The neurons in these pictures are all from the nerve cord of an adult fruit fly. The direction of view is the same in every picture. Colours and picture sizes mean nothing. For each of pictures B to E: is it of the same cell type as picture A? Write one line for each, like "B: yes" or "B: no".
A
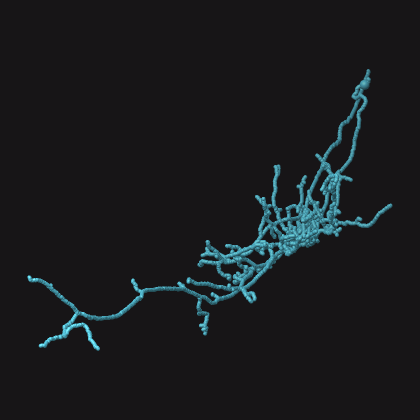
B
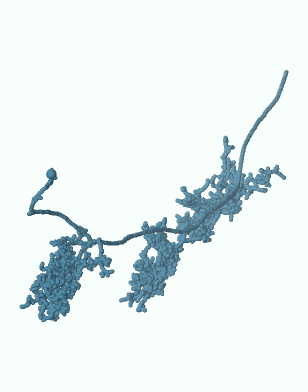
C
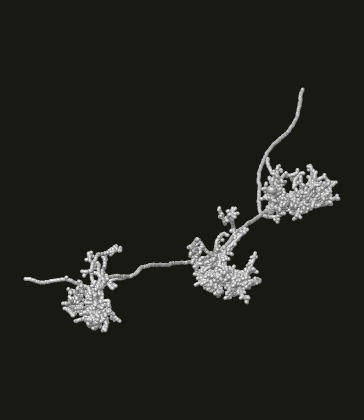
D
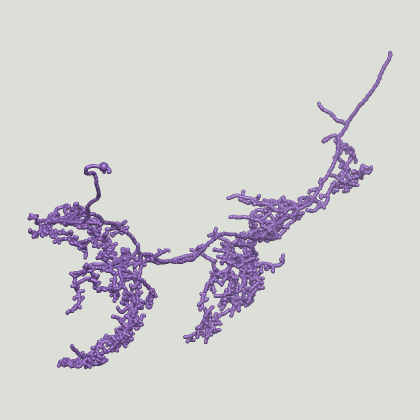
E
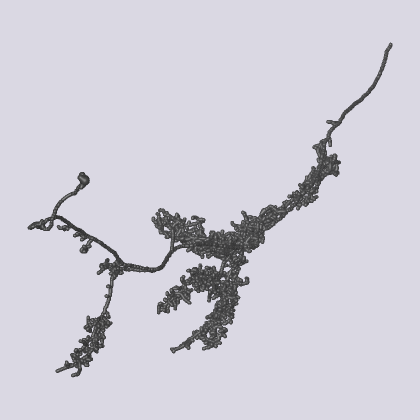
B: no
C: no
D: no
E: no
